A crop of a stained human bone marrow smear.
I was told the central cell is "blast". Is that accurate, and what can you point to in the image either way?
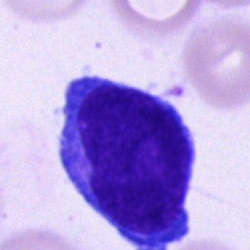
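Start with the chromatin: it is finely textured and dark purple, without coarse clumps.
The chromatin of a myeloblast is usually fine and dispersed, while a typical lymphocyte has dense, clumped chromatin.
So this feature goes with blast and against lymphocyte. Next, the nucleus fills most of the cell and sits toward the right, leaving only a narrow rim of cytoplasm that is widest along the left edge.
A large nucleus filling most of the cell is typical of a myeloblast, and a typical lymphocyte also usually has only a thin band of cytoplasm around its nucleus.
That feature would fit either name. The cell outline is oval with a somewhat angular lower end, and the deep blue cytoplasm shows no granules. Weighing these together, blast fits this cell and lymphocyte does not.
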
